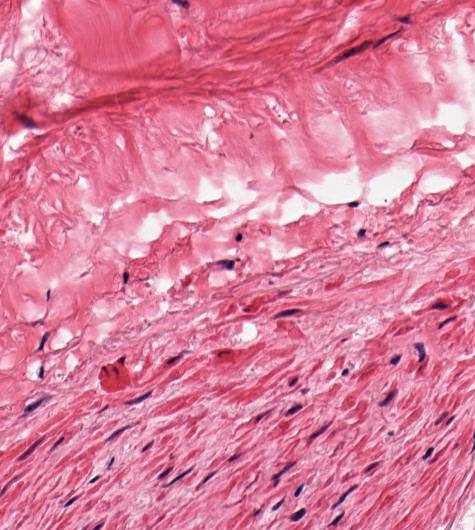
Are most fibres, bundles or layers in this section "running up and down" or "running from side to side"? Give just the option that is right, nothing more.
Running from side to side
